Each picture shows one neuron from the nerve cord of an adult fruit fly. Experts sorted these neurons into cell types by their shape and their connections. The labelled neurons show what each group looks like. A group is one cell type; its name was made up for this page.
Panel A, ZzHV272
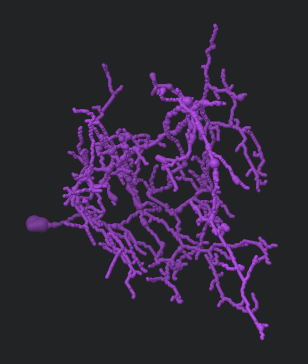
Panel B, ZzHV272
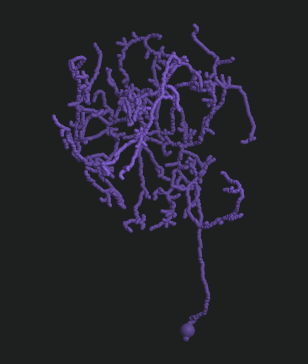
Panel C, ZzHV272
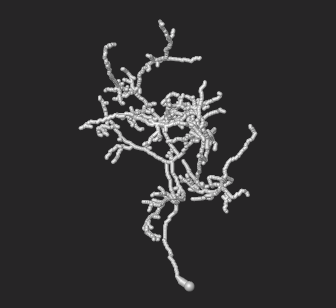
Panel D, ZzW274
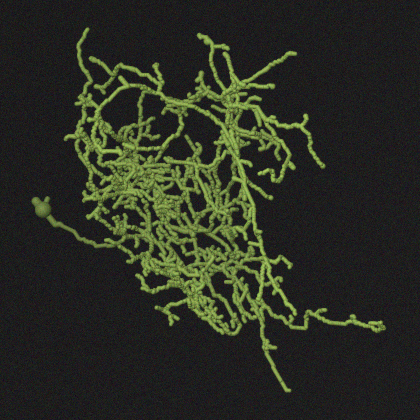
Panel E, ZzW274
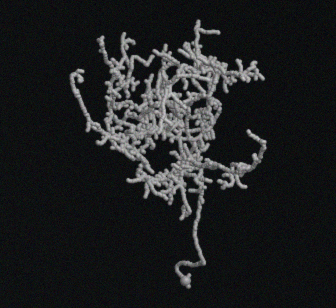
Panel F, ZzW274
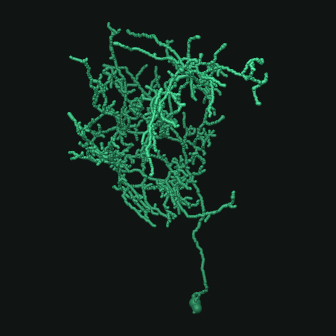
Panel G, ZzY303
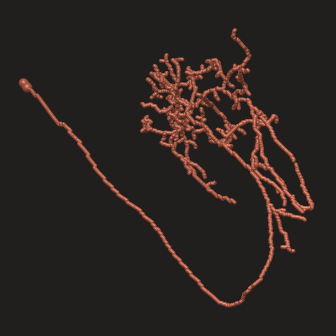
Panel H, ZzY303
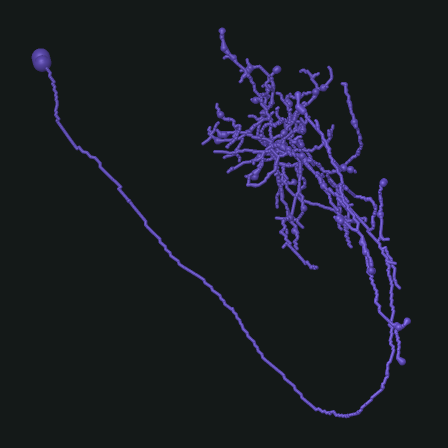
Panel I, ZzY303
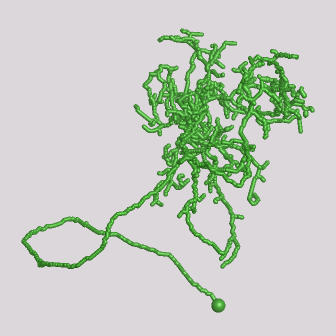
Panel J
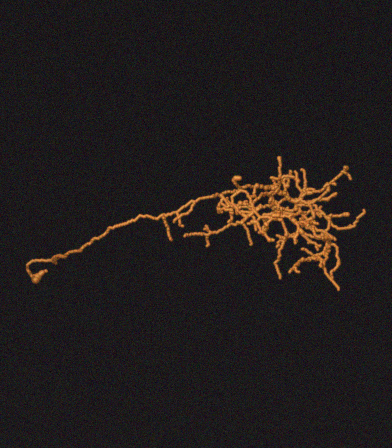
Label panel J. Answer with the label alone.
ZzY303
